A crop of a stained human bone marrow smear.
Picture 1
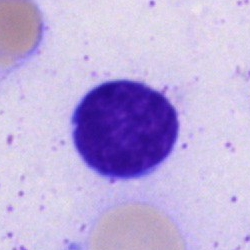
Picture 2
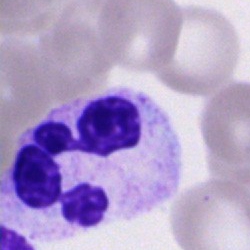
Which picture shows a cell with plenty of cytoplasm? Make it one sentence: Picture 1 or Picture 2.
It is in picture 2 that the cytoplasm of the cell is plentiful.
